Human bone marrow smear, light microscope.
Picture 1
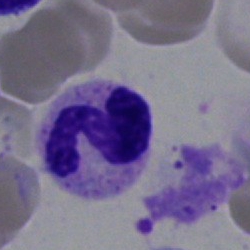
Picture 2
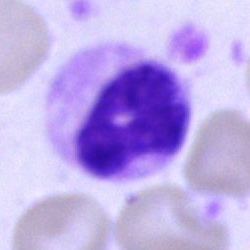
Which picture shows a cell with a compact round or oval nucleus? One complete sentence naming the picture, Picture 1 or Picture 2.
There is a cell with one compact round or oval nucleus in picture 2.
